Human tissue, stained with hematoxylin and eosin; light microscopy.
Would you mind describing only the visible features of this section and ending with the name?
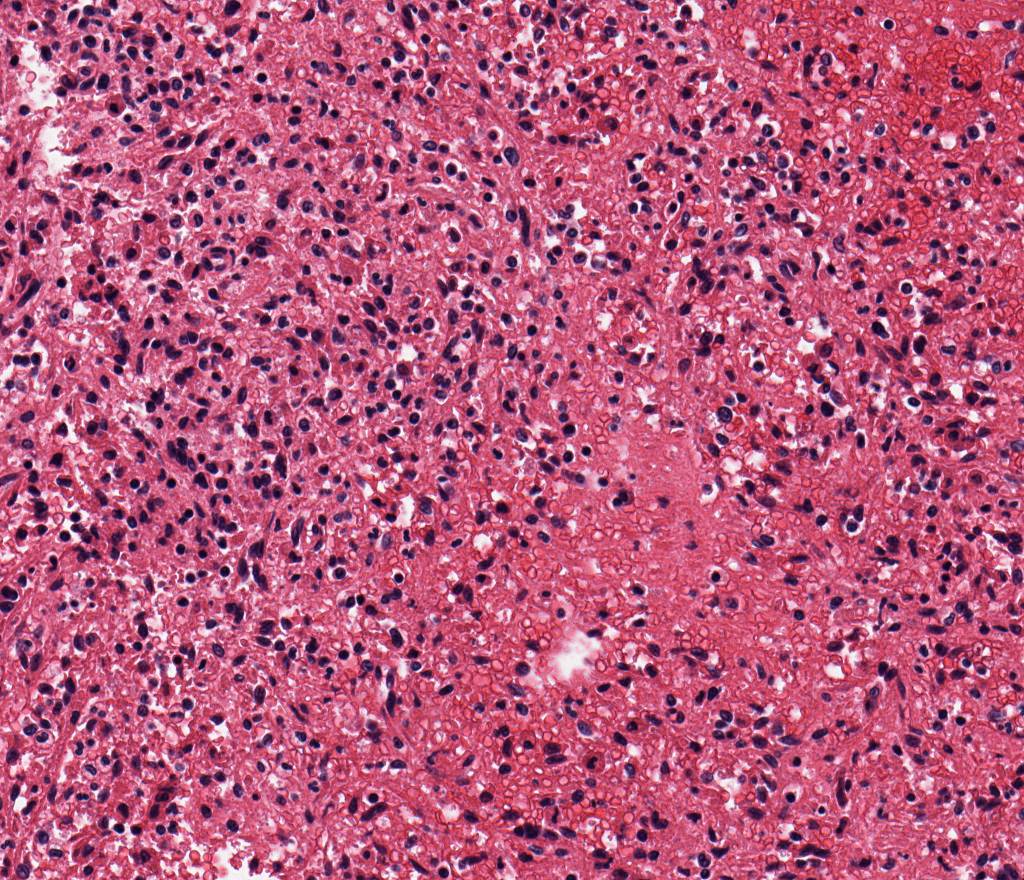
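Red blood cells are spread throughout, packed most densely in the upper right. Scattered across the field you'll see many small, round, dark-staining nuclei with scant cytoplasm. Mixed among them are elongated spindle-shaped nuclei, most noticeable in the left half. Nuclei crowd more in the left and centre than in the upper right. This is spleen.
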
